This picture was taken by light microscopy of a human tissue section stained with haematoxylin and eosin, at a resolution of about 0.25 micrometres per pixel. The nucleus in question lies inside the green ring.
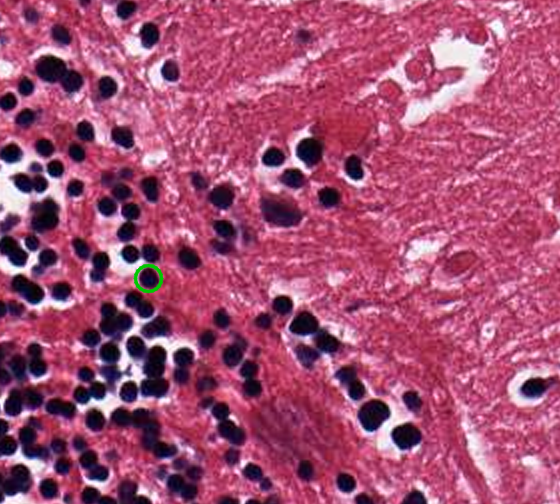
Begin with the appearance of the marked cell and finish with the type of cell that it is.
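The nucleus is round and evenly, very darkly stained, with no internal detail visible. Its nucleus is about the same size as the many dark nuclei crowded around it. No distinct rim of cytoplasm can be made out; the nucleus sits almost directly against the pink background. Type of cell: cerebellar granule cell.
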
